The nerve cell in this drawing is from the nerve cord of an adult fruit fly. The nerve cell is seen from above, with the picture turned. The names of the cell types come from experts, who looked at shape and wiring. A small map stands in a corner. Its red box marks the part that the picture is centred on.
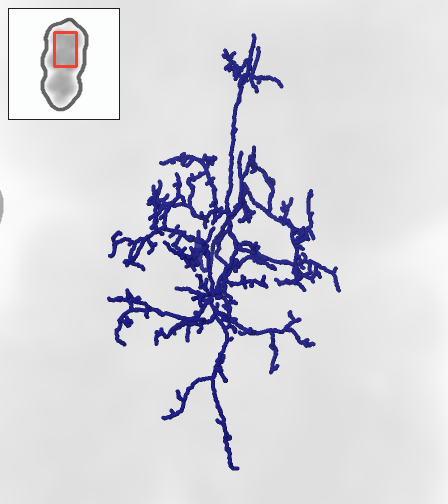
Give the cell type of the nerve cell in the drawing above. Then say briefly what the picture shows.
It is of cell type IN00A025. This is a nerve-cord intrinsic neuron. Dozens of branch ends can be seen. In this view it is taller than it is wide.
